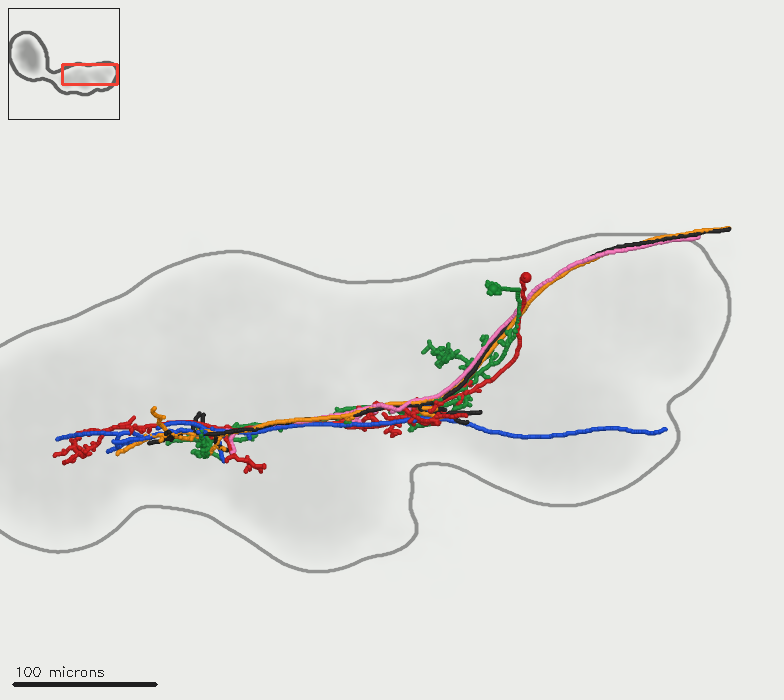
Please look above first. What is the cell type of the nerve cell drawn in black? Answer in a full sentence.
The cell type is SNpp03.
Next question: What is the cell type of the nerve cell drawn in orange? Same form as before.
The cell type is SNpp01.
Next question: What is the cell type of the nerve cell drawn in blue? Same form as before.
The cell type is SNpp42.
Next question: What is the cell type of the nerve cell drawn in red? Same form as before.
The cell type is IN09A070.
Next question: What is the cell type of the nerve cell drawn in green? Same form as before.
The cell type is IN09A019.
